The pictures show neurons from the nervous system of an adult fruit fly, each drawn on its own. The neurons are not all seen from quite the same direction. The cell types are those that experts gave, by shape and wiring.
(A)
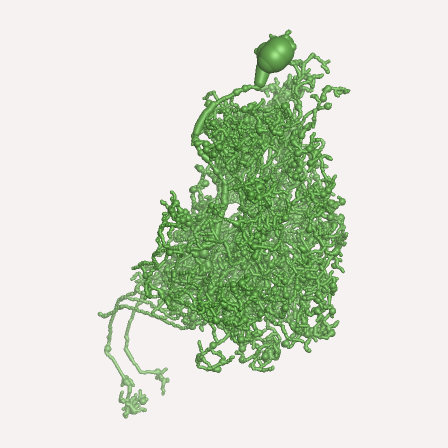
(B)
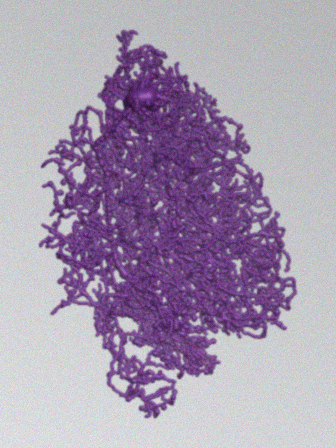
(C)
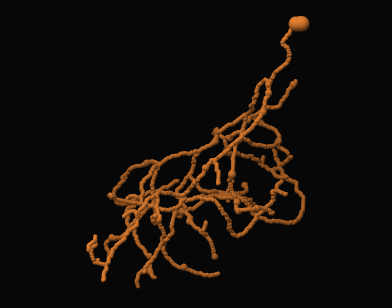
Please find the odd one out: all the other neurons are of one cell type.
C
